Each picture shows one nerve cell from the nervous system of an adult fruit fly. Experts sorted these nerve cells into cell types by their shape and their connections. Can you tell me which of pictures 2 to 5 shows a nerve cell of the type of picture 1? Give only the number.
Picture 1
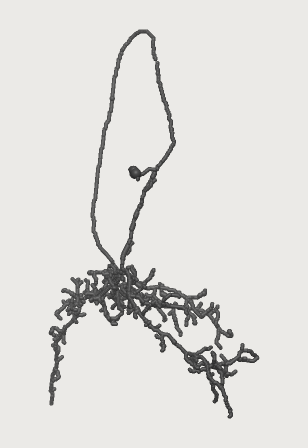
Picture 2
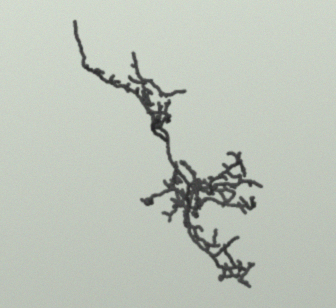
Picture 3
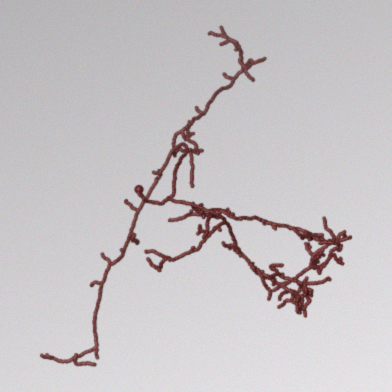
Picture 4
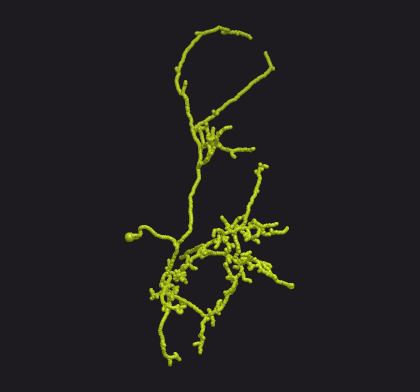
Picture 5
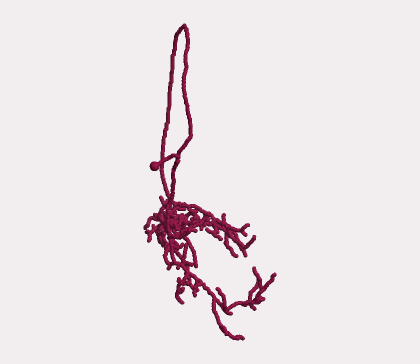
5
